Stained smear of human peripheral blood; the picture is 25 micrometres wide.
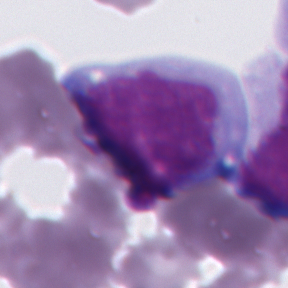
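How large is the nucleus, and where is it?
Large, filling most of the cell, off-centre toward the left.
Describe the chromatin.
Dark purple, with a finely textured pattern.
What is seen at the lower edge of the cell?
A single small dark knob bulging outward.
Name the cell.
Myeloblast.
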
